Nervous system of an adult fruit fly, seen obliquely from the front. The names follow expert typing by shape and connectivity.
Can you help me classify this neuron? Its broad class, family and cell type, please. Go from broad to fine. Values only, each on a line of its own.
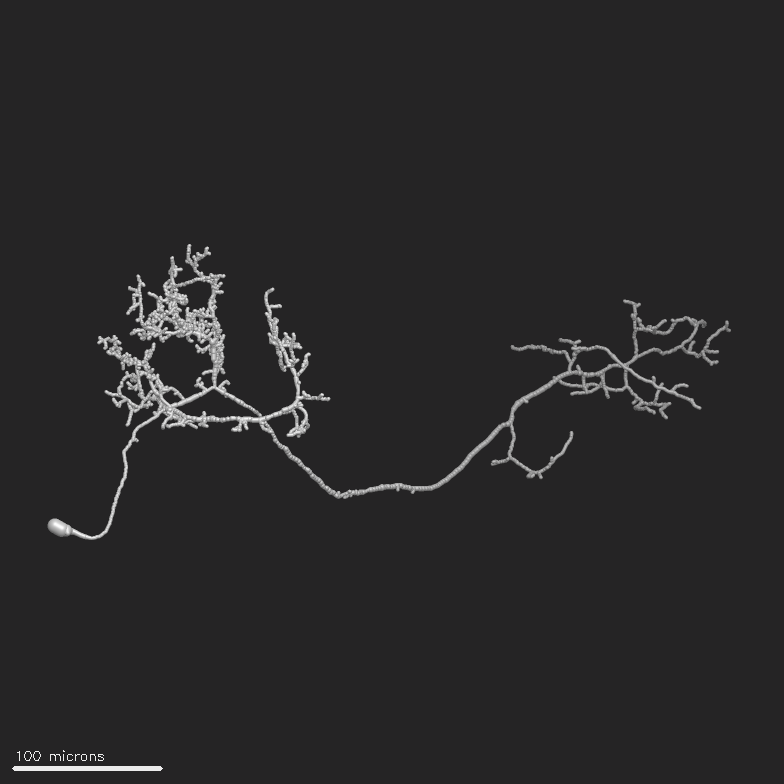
descending neuron
hemilineage MD3
DNge107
